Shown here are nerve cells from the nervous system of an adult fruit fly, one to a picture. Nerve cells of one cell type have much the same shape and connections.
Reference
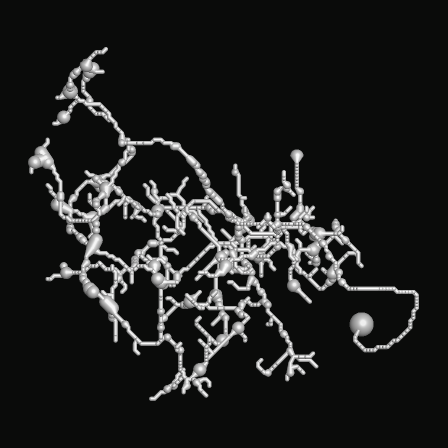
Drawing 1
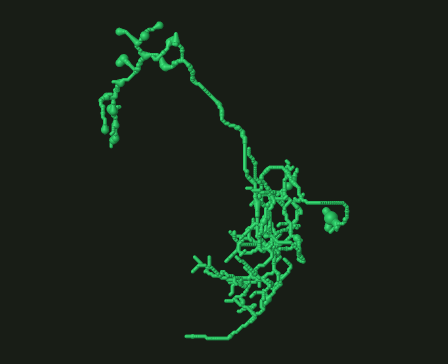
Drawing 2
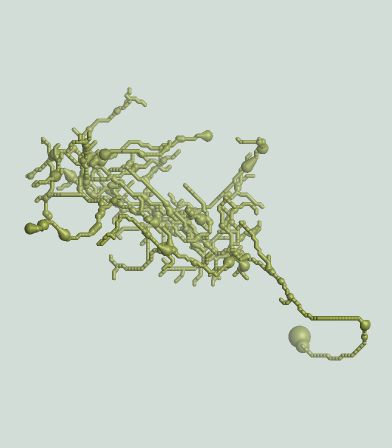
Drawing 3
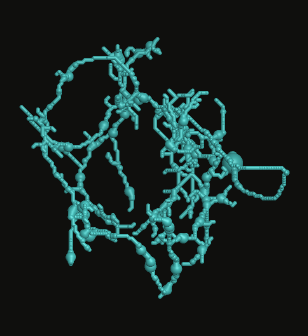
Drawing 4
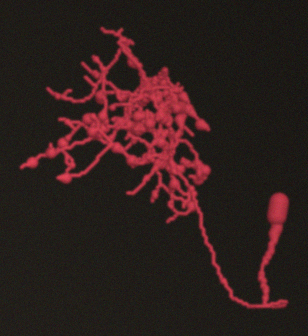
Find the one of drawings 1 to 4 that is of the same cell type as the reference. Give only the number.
3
